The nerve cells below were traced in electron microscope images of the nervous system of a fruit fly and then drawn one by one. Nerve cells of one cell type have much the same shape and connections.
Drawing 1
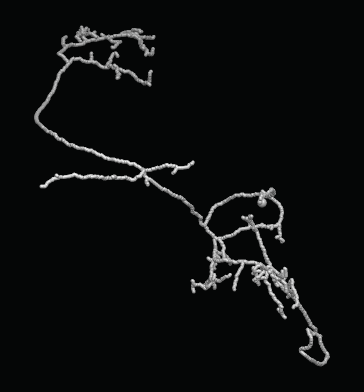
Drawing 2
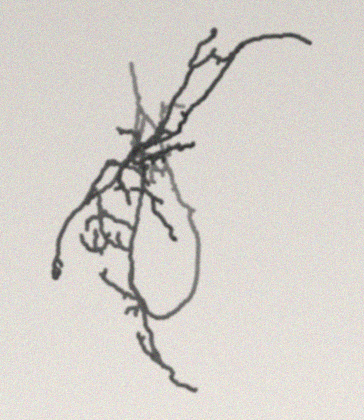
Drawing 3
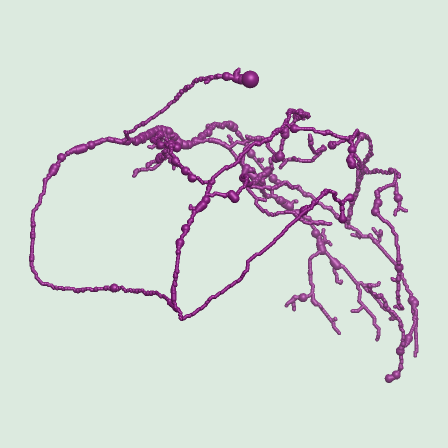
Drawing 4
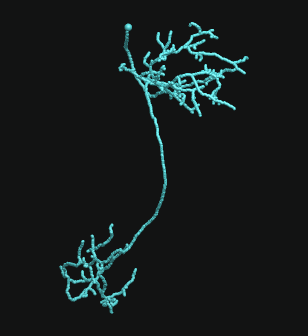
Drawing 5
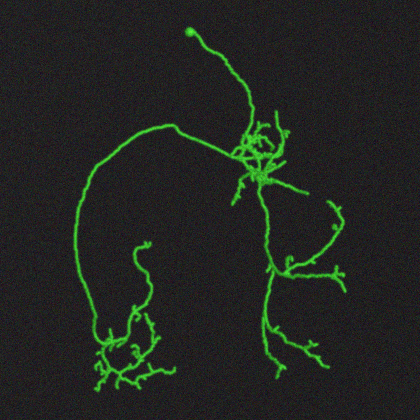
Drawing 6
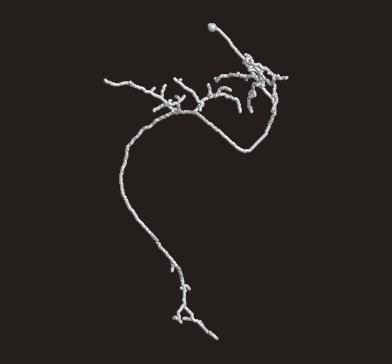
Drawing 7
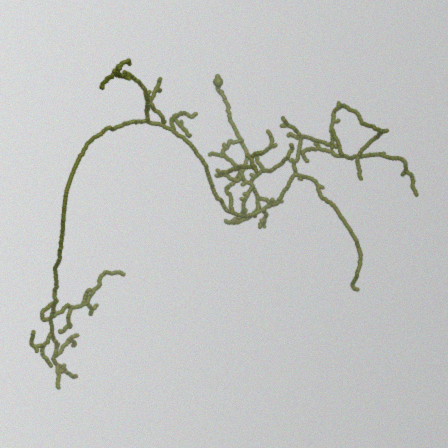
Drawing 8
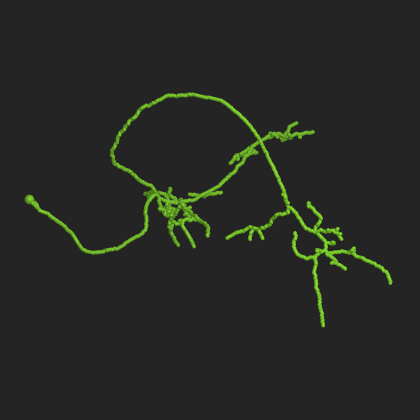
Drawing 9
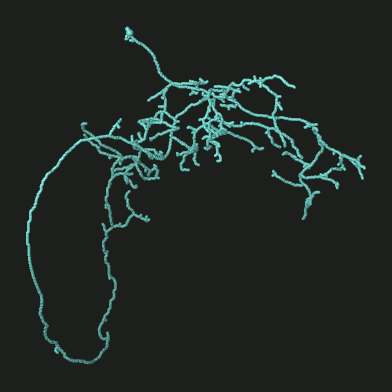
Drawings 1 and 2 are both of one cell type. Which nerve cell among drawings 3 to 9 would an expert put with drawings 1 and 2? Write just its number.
7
